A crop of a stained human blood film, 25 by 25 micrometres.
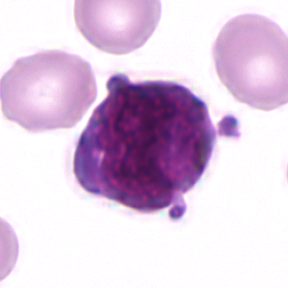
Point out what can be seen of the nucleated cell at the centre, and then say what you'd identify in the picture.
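First, the nucleus occupies nearly all of the cell. Next, the cytoplasm is only a thin rim, widest at lower left. Overall staining is deep, dark purple. Last, a small knob on a short stalk juts from the lower edge. It is an atypical promyelocyte.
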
